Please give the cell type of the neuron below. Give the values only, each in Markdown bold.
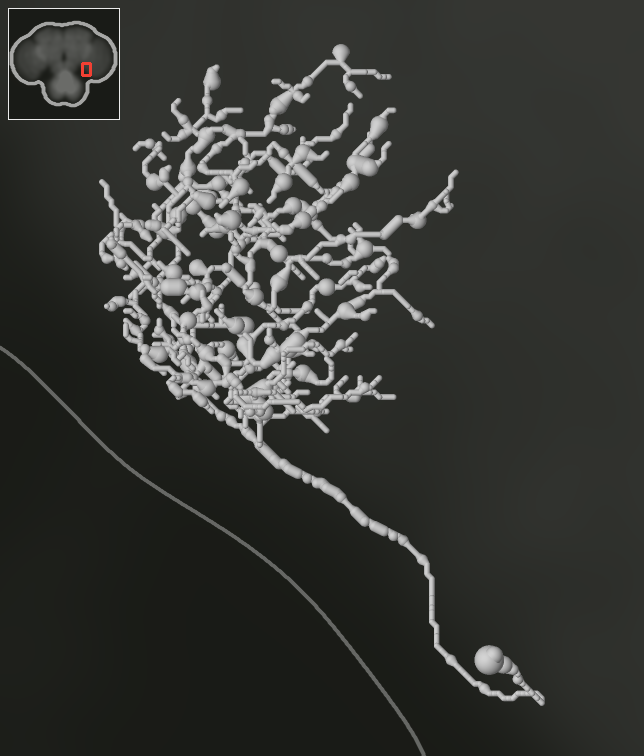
**Tm23**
